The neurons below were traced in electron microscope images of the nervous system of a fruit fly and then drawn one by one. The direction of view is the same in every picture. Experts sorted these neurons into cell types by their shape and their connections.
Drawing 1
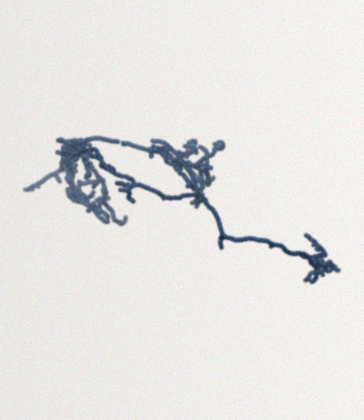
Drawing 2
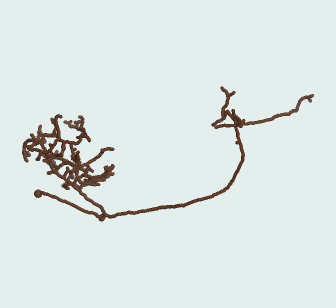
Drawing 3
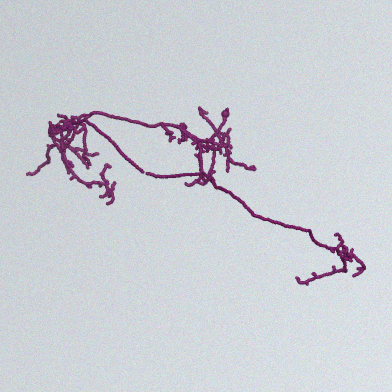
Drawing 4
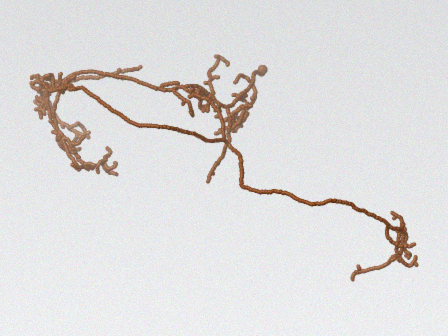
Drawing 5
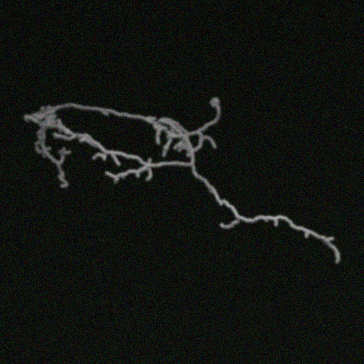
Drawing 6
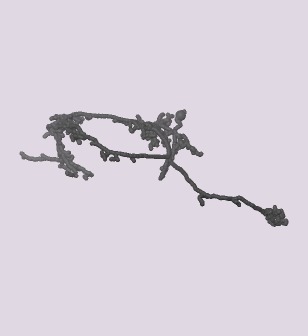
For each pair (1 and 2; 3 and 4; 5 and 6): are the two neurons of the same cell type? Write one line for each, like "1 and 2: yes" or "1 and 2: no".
1 and 2: no
3 and 4: yes
5 and 6: yes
